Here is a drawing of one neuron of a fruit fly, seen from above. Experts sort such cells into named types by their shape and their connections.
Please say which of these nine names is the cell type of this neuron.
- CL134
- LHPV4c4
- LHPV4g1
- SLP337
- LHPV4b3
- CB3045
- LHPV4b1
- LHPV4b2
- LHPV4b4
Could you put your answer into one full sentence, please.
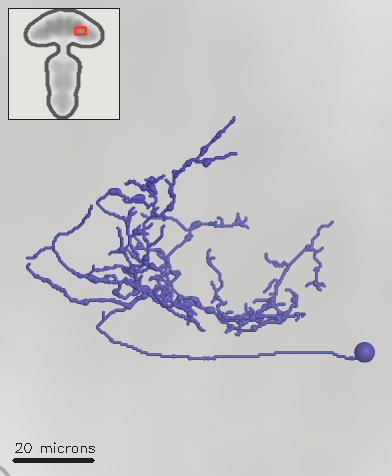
To the cell type LHPV4b3 belongs this neuron.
